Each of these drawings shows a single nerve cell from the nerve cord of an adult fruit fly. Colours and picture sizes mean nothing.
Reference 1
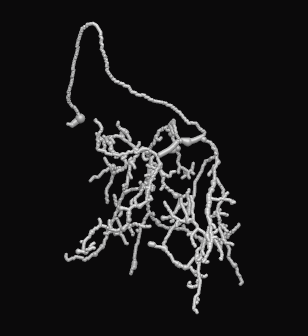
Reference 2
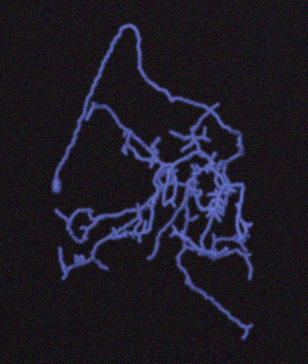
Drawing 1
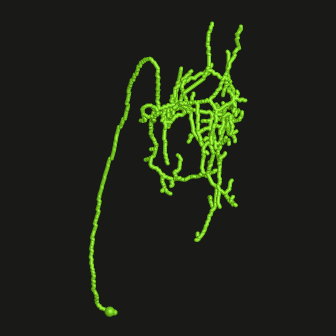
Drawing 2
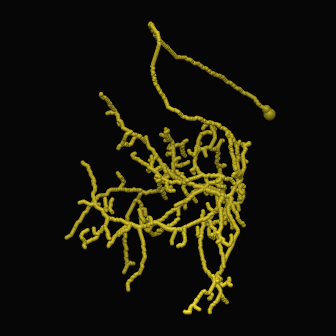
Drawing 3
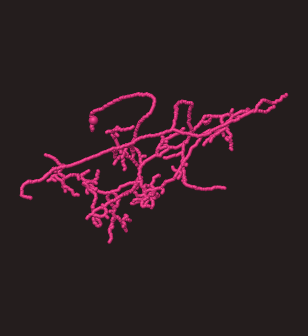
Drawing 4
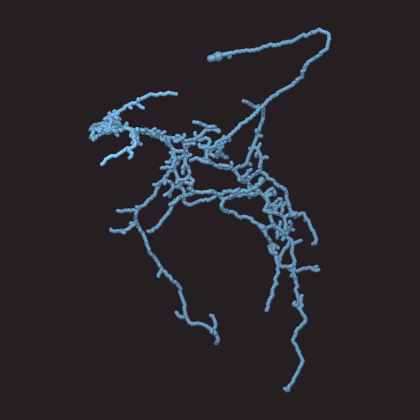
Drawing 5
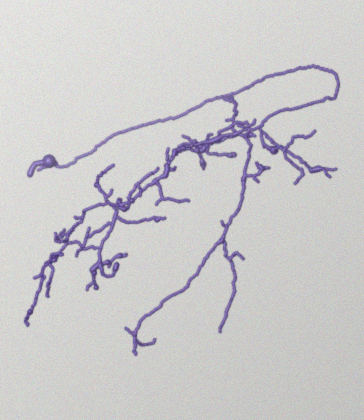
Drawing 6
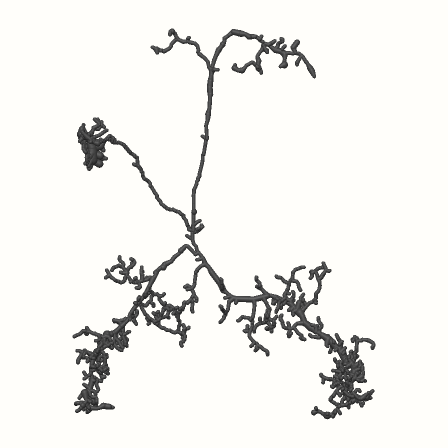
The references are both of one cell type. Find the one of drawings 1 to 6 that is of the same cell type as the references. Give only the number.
2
